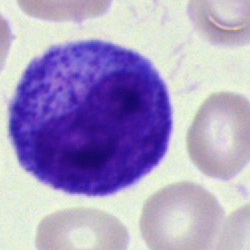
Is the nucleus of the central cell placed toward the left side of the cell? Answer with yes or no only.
No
